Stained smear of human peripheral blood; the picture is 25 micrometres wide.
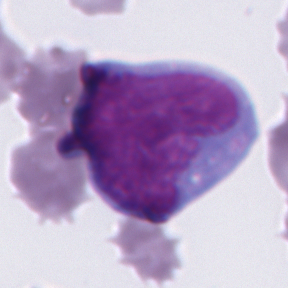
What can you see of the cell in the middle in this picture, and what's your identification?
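Its outline is irregular, roughly triangular rather than round. The nucleus lies over to the left, so most of the cytoplasm is on the right. Chromatin is finely stippled and evenly spread, with no coarse dark clumps. There's one small clear spot in the cytoplasm at the lower right. It's a myeloblast.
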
